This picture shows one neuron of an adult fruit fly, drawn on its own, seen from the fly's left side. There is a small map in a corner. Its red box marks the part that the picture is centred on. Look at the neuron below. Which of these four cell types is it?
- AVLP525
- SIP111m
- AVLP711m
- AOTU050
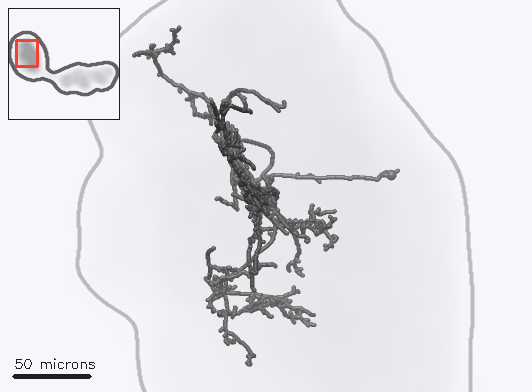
SIP111m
